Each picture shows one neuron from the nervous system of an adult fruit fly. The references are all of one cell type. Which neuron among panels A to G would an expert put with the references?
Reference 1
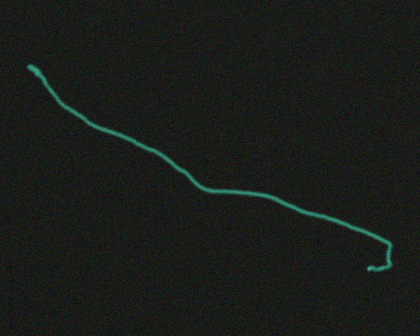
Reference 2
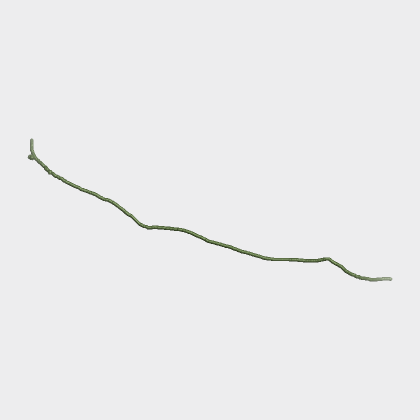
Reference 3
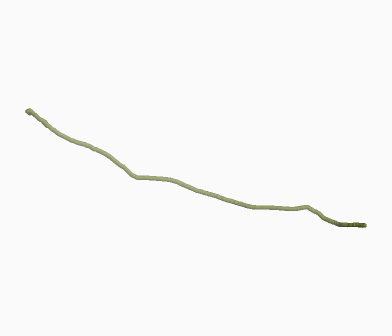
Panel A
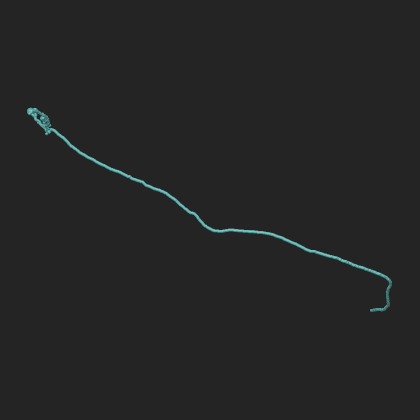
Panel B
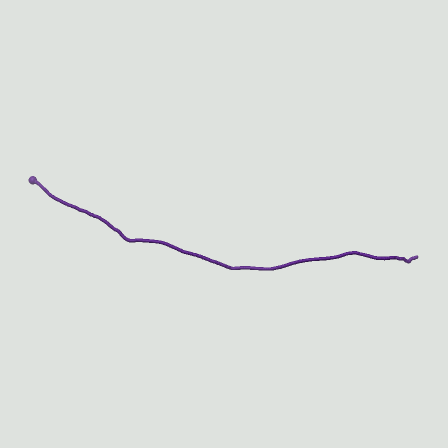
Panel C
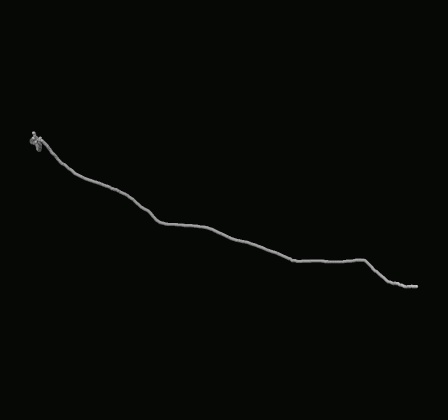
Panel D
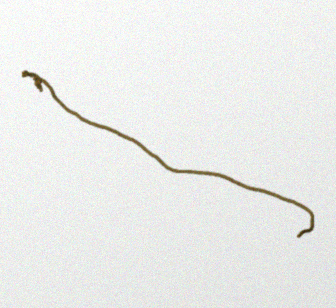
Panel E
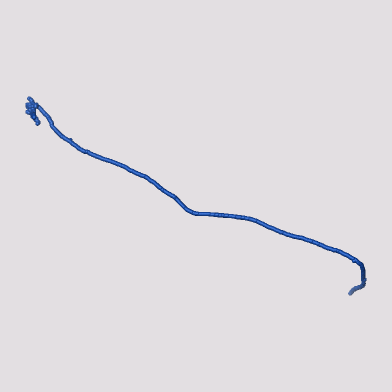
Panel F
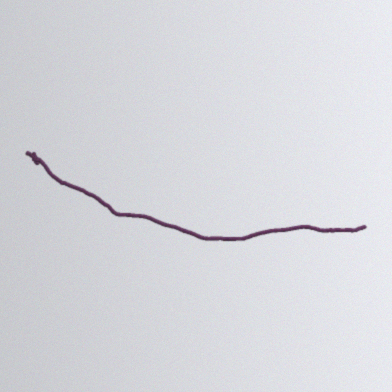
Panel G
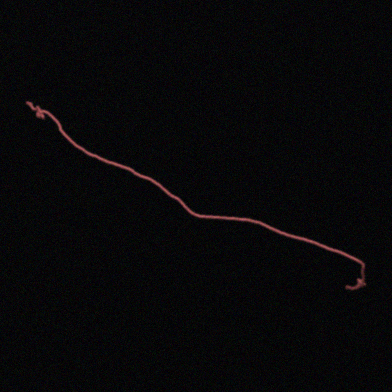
Panel B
